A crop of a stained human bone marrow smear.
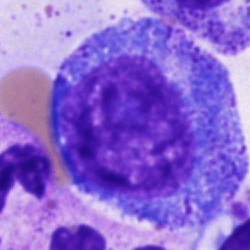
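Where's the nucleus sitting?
Off-centre, over toward the left side of the cell.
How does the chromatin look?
Clumped into darker patches with paler gaps separating them.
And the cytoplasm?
It's blue, with fine purple granules scattered all through it.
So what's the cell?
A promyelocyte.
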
